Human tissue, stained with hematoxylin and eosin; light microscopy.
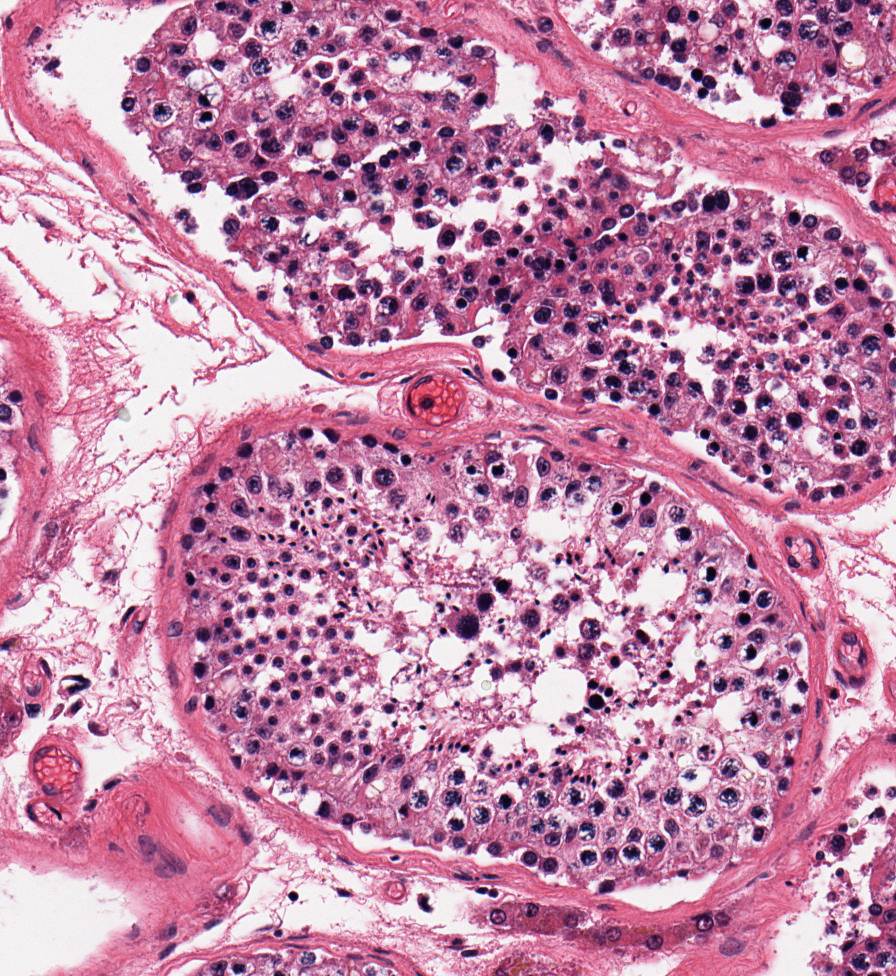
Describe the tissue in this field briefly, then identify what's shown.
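You'll see small, dark, condensed nuclei clustered left of centre in the lower tubule, with round clear holes and clefts breaking up its central cell mass. A small vessel of red blood cells sits between the tubules near centre. Left-edge interstitium: loose, pale, wispy, fat-free. That's testis.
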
